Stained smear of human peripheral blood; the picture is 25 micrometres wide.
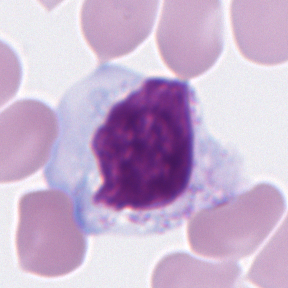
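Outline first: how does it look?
Irregular, with broad angular bulges.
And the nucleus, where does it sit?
Off-centre, toward the upper right of the cell, with an uneven, notched edge on its left side.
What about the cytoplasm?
Pale grey-blue, forming a wide rim around the nucleus.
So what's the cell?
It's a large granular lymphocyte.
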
